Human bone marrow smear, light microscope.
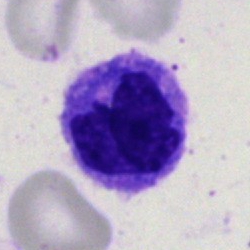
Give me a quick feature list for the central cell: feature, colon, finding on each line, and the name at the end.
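Nucleus: occupies most of the cell
Chromatin: dark purple, dense, coarse
Nucleolus: none visible
Vacuoles: none in the cytoplasm
Cell: monocyte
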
